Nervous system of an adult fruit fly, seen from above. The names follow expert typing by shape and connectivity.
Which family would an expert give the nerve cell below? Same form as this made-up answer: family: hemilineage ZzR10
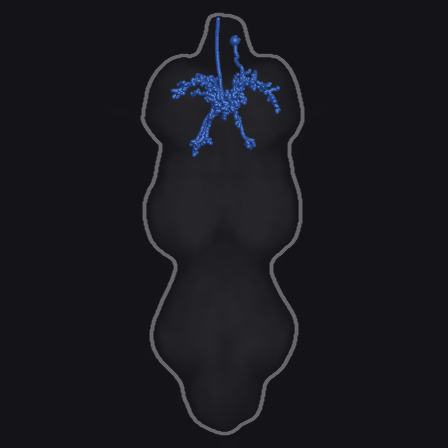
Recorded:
family: hemilineage 08B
